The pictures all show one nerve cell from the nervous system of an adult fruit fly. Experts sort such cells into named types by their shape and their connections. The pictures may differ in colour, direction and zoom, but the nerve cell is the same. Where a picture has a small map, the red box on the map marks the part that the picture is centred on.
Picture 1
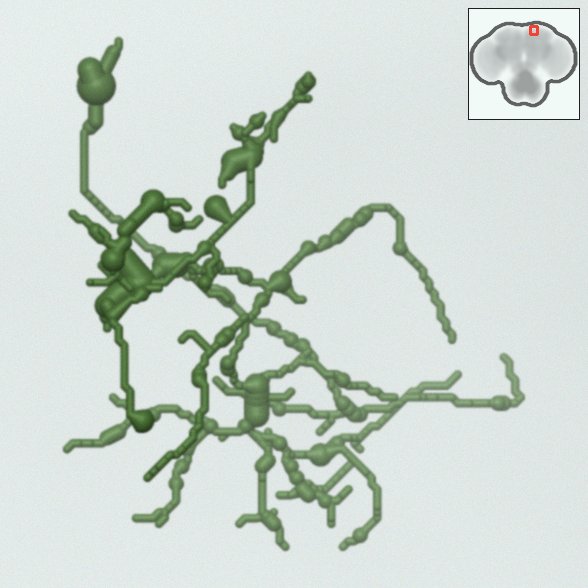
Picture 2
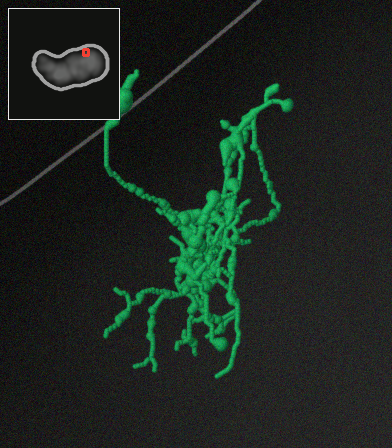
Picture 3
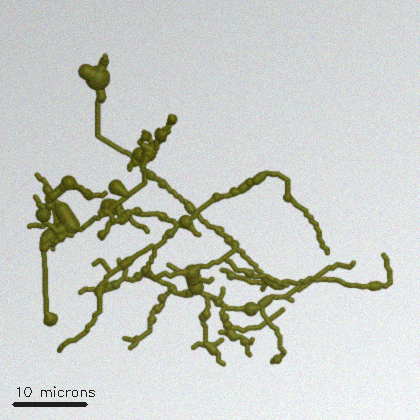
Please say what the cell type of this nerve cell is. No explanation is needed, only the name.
CB1406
